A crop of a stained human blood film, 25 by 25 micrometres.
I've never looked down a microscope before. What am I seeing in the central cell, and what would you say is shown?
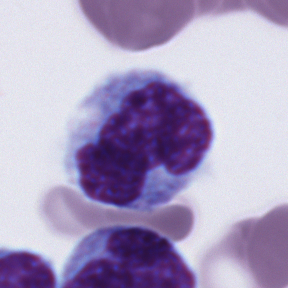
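Nucleus irregular and folded, filling most of the cell; cytoplasm cuts in as a notch on its lower side. Chromatin dark purple, mottled with lighter patches. Outline roughly round. Monocyte.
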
